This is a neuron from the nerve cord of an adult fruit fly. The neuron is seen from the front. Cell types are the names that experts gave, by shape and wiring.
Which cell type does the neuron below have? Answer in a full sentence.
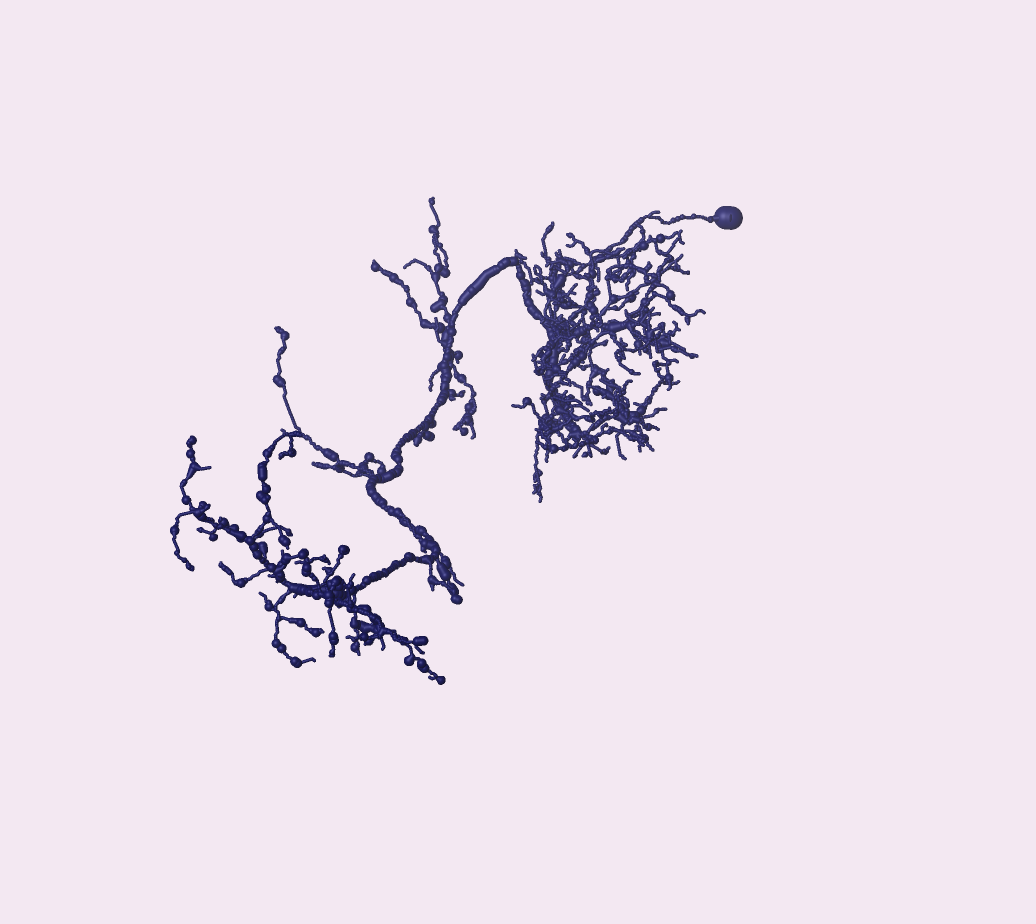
The cell type is IN05B030.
